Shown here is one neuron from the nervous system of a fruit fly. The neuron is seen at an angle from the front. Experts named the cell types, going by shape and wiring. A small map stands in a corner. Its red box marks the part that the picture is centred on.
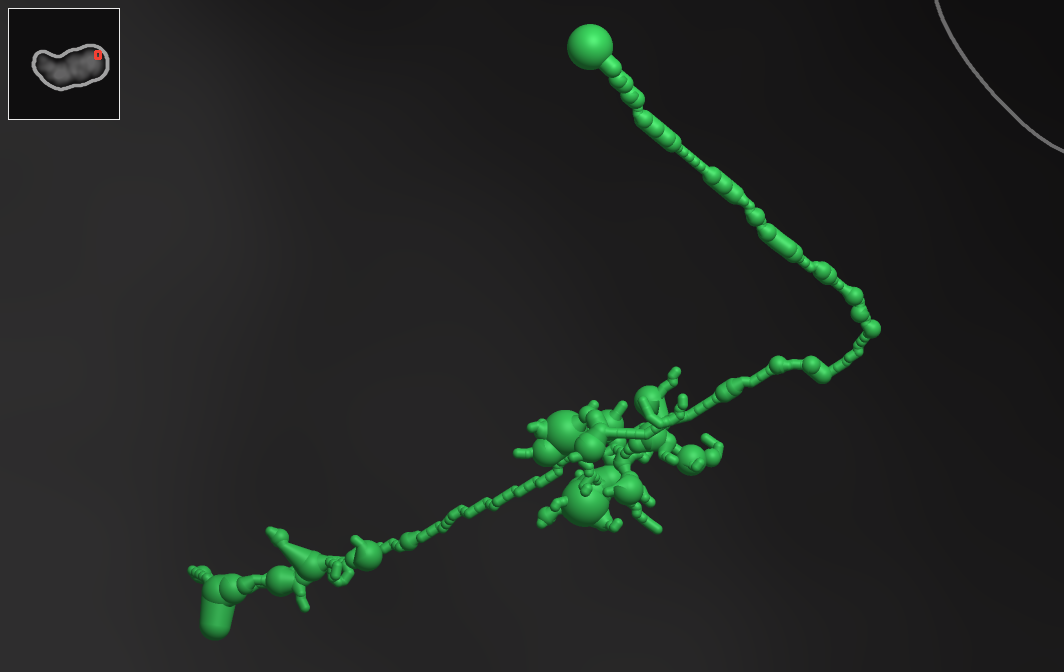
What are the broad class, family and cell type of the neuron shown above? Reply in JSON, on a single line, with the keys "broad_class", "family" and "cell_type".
{"broad_class": "optic-lobe intrinsic neuron", "family": "Mi", "cell_type": "Mi9"}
